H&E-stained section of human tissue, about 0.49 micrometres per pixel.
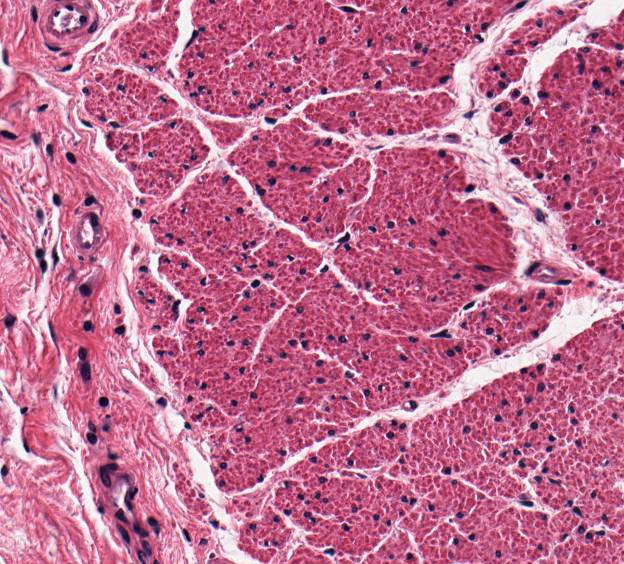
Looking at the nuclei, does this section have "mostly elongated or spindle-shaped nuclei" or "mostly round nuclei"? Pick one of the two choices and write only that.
Mostly round nuclei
